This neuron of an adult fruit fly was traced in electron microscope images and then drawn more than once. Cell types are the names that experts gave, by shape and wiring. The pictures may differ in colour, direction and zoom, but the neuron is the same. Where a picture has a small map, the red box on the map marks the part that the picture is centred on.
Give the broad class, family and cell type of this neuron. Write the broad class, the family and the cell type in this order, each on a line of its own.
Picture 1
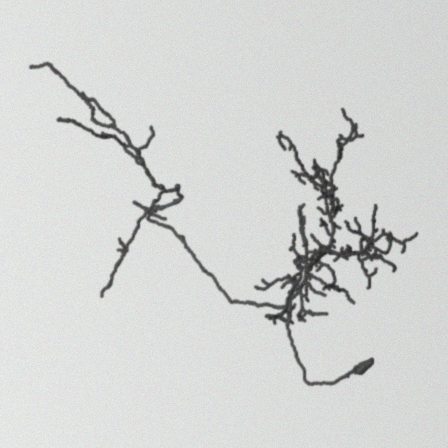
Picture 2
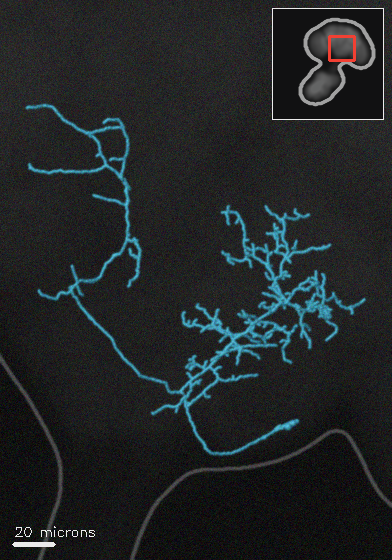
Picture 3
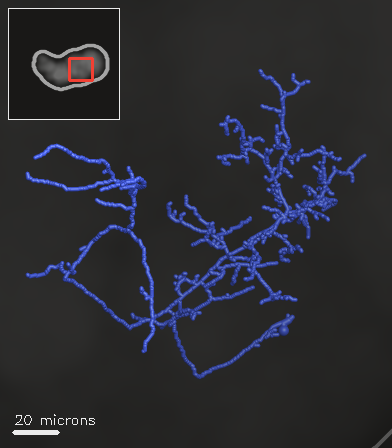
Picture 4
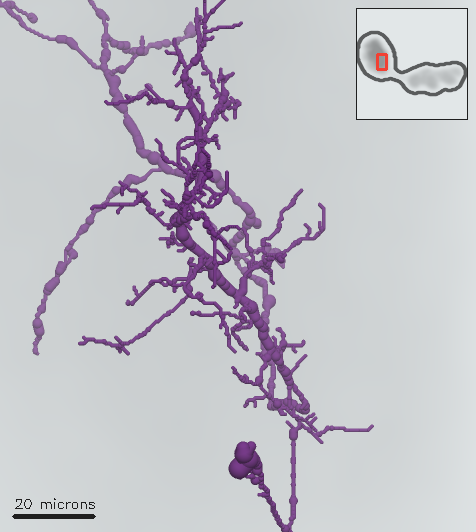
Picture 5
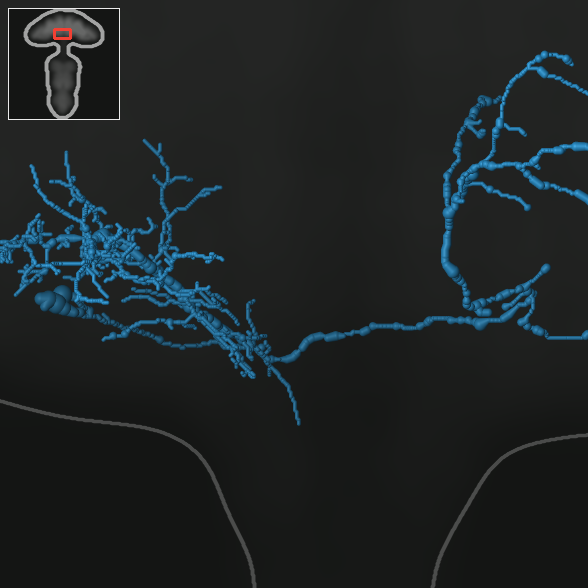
central-brain intrinsic neuron
hemilineage LB3
PS347_a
